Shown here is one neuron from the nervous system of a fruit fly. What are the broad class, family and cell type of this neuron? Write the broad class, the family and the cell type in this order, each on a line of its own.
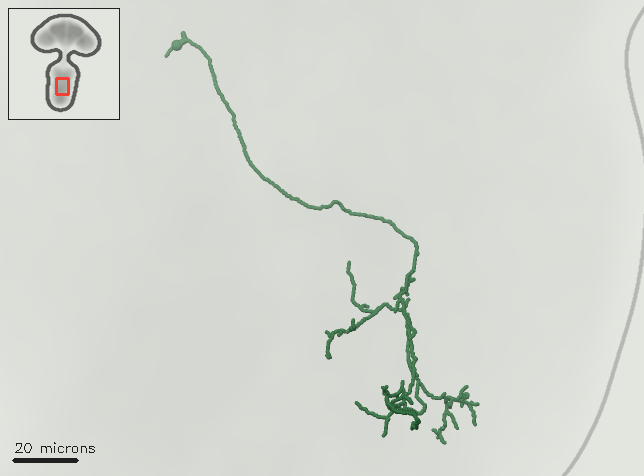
nerve-cord intrinsic neuron
hemilineage 14A
IN14A117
